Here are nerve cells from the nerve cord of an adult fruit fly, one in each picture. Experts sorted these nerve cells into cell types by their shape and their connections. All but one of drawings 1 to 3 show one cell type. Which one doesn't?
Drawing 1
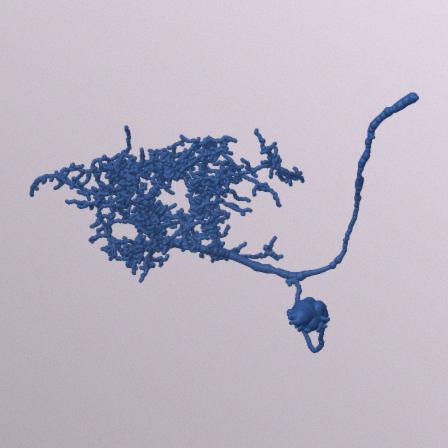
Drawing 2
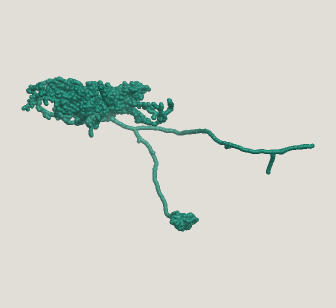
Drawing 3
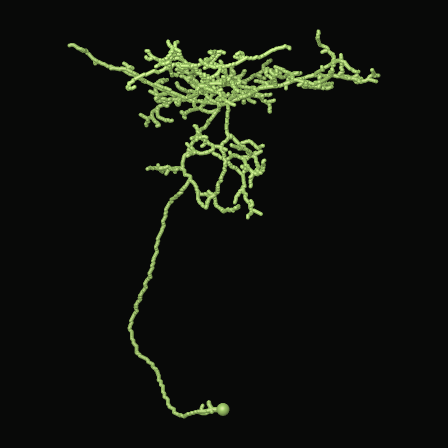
Drawing 3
